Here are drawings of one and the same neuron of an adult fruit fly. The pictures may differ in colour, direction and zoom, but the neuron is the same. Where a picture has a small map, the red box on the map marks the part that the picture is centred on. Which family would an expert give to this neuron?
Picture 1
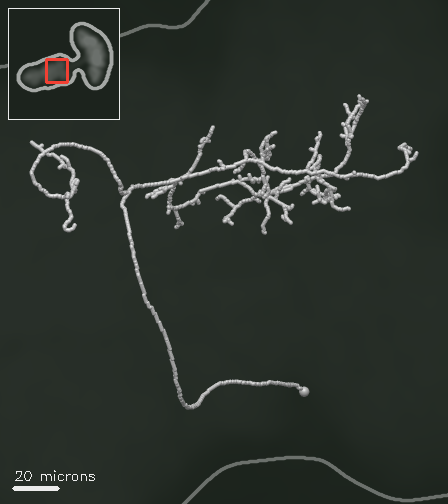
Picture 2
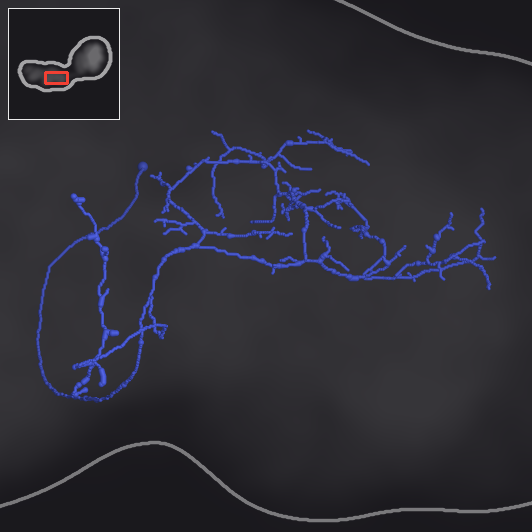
hemilineage 01A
